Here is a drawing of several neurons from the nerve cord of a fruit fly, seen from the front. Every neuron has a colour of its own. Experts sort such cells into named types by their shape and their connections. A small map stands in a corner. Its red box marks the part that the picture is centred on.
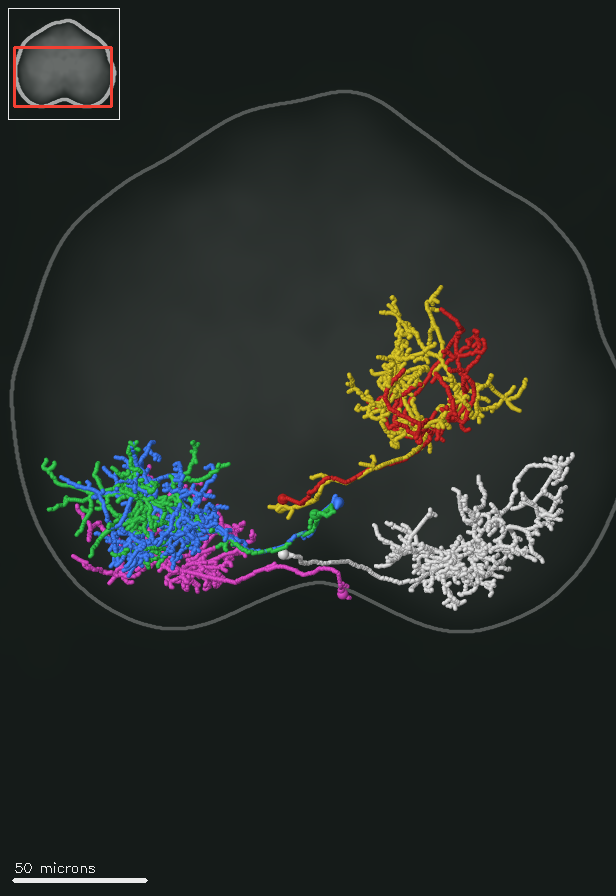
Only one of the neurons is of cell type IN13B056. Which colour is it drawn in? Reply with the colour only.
white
